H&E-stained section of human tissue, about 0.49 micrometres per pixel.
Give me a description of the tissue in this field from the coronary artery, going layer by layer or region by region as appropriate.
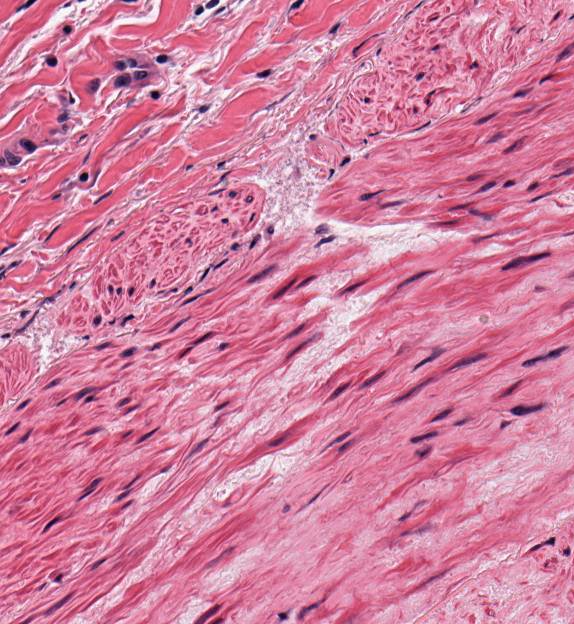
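The lower two-thirds of the field consists of a sheet of parallel spindle cells, aligned diagonally from lower left to upper right. These are smooth muscle cells with pink cytoplasm. Their nuclei are elongated and blunt-ended and lie along the long axis of the cells. Along the border between the fibrous tissue at upper left and the muscle lie two rounded, cross-cut bundles of wavy fibres.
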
